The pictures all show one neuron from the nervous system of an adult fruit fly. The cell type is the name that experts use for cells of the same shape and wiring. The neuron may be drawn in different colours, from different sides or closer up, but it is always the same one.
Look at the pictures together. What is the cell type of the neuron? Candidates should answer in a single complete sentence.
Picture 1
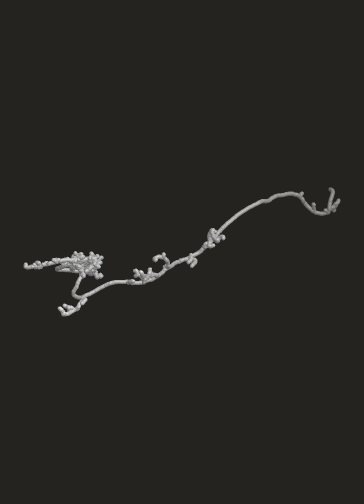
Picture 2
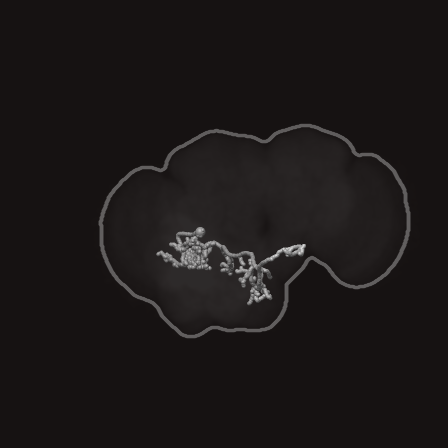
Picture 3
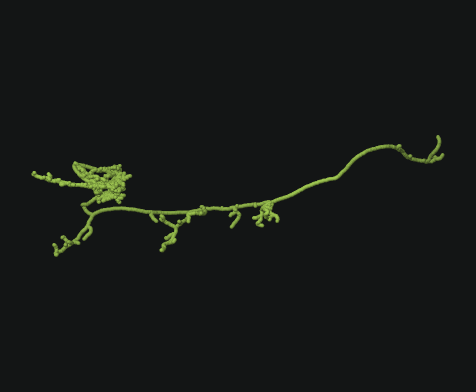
The neuron here is of the cell type AN19B022.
